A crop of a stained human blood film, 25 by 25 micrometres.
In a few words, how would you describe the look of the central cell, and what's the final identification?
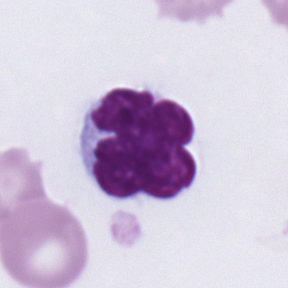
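Nucleus about 10 micrometres across, filling about 80% of the cell's area. Deepest cleft enters the nucleus from the left side. Chromatin dense and dark purple throughout. No nucleoli visible. Cytoplasm a thin pale bluish rim, widest on the left. Typical lymphocyte.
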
